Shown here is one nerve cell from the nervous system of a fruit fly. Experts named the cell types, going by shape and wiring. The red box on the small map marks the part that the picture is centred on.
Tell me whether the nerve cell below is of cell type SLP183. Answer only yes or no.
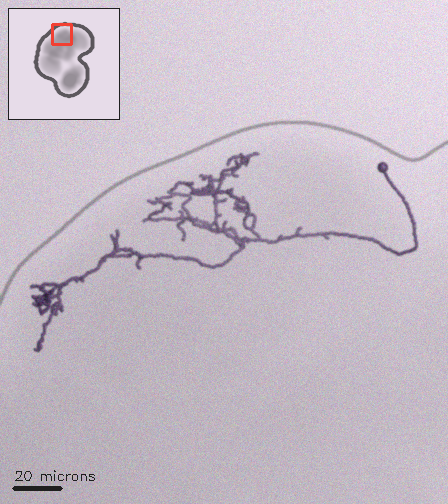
yes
